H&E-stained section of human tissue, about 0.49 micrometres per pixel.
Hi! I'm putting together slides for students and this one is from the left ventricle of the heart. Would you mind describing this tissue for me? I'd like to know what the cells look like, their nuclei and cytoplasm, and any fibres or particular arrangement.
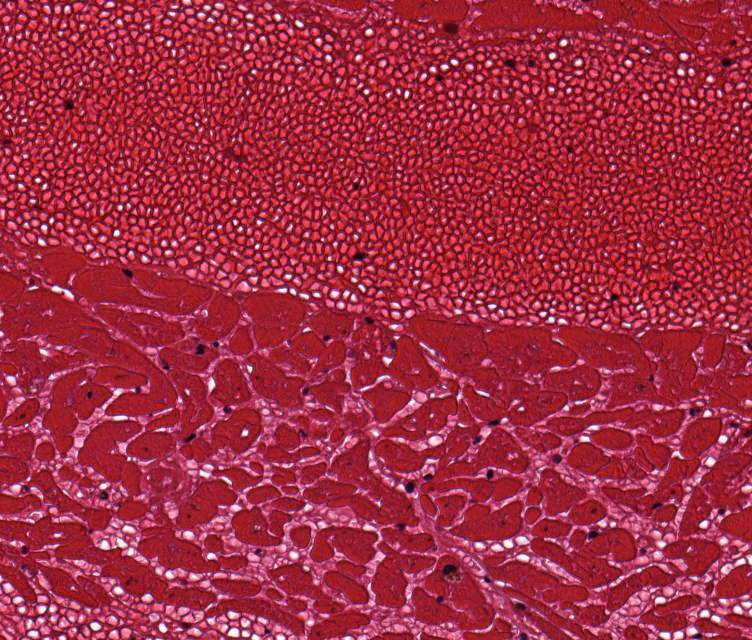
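Two zones, split by a boundary running across, lower on the right. Up top, nuclei are sparse among small fibre profiles. Below, fibre profiles are much larger, irregular, curved, branching and variable in size. Between them run wider strands of pale pink loose stroma than above.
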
